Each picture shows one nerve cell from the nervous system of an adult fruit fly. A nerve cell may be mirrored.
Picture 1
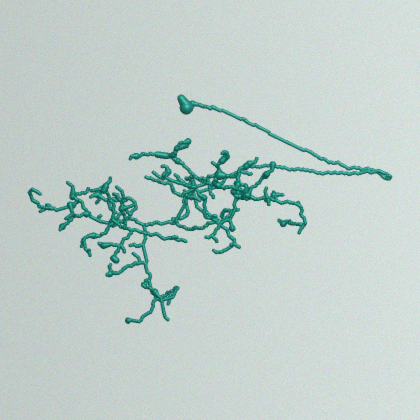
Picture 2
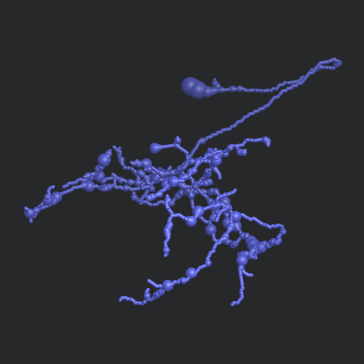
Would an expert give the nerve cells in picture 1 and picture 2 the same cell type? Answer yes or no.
yes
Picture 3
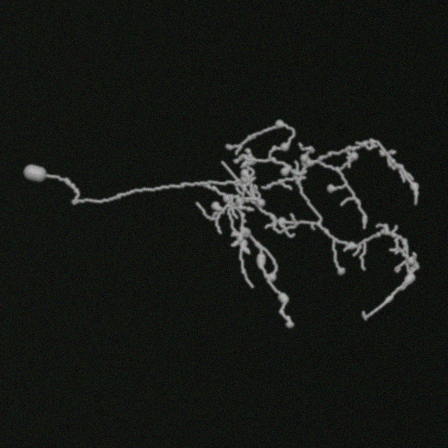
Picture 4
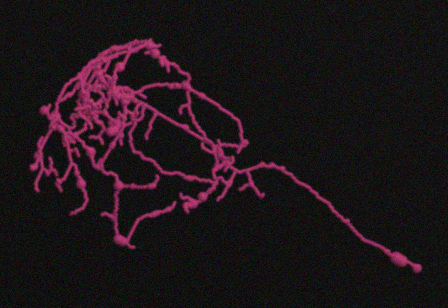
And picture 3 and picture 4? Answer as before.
yes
